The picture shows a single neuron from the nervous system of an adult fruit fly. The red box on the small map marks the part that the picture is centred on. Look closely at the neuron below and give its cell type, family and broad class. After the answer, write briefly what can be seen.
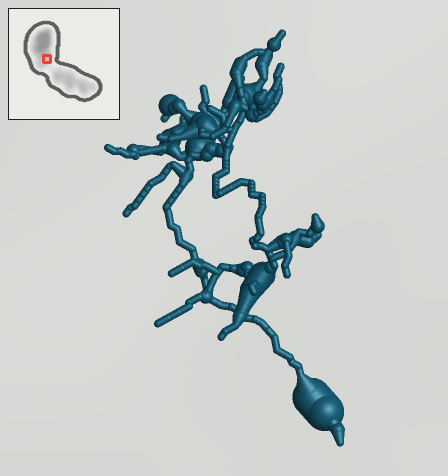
The cell type is T5a. Its family is T. This is an optic-lobe intrinsic neuron. The cell body can be seen at the lower right of the picture. In this view it is taller than it is wide.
